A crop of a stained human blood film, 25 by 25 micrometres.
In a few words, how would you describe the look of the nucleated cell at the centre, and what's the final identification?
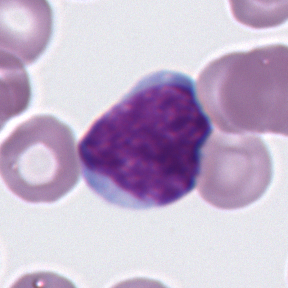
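Note the single, unlobed nucleus, roughly triangular in outline. Its chromatin is dark purple and coarsely clumped, with paler patches lying between the clumps. No vacuoles appear in the cytoplasm, and the cell outline is smooth, without surface projections. The cell shown is a typical lymphocyte.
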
